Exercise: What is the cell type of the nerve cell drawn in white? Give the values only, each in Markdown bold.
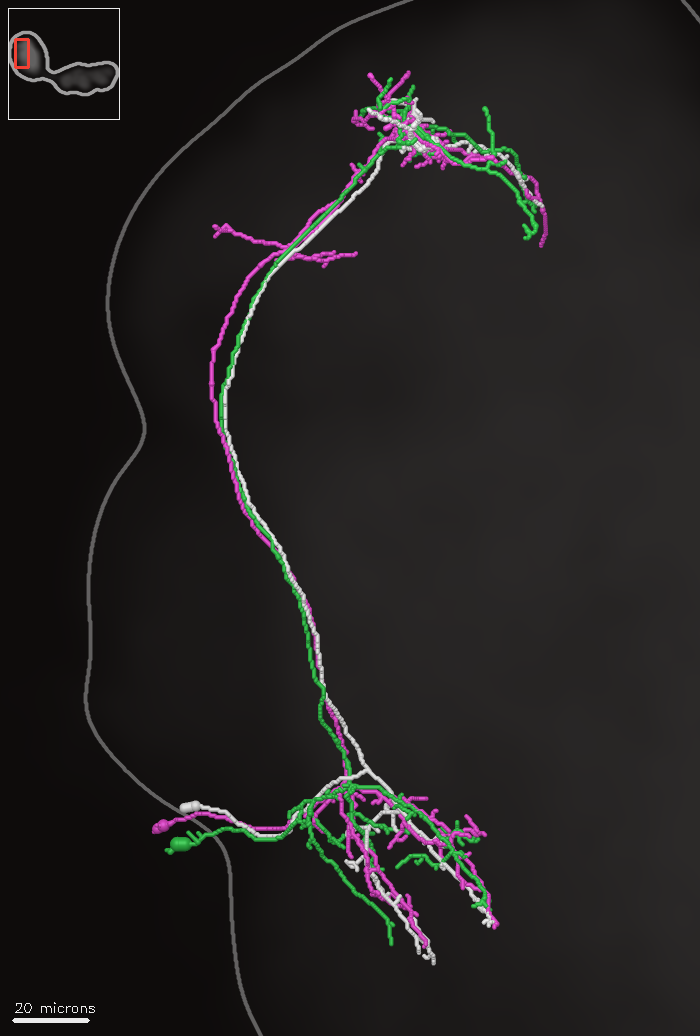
**SMP739**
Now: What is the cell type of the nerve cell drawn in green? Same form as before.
**SMP732**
